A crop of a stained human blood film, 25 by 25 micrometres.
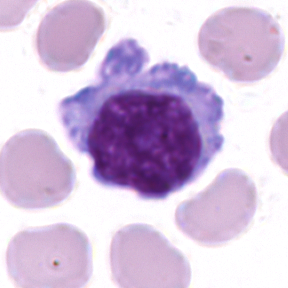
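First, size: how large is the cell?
About 14 micrometres across, with a round nucleus about 9 micrometres across that fills about 50% of the cell's area.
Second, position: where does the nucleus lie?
Toward the bottom, with most of the cytoplasm above it and only a thin rim below.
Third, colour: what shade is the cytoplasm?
Pale grey-blue, turning deeper blue at its ragged edges; the nuclear chromatin is dark purple and coarsely clumped.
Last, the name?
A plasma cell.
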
